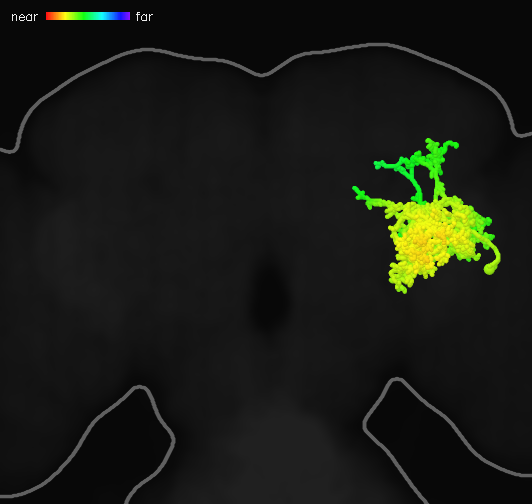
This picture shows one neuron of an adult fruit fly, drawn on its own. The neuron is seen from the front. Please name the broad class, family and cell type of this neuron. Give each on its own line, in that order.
central-brain intrinsic neuron
hemilineage VLPl2_medial
AVLP163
